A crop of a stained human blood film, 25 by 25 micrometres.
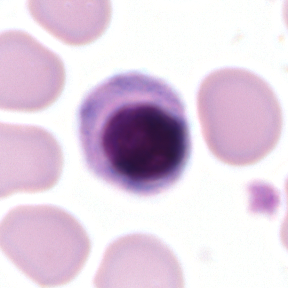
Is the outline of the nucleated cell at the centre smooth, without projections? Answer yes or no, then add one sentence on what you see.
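Yes. The cell outline is roughly round with no distinct surface projections.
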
